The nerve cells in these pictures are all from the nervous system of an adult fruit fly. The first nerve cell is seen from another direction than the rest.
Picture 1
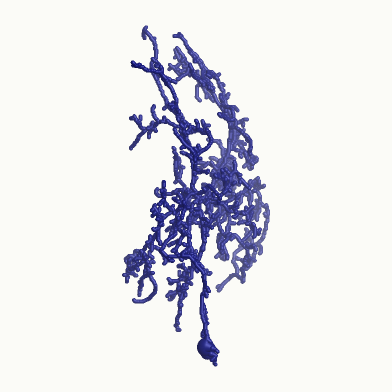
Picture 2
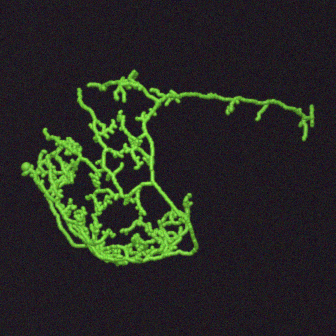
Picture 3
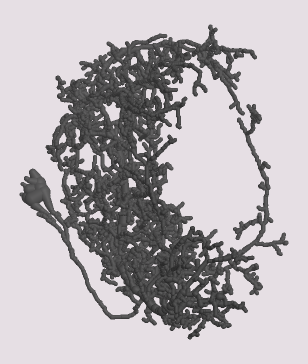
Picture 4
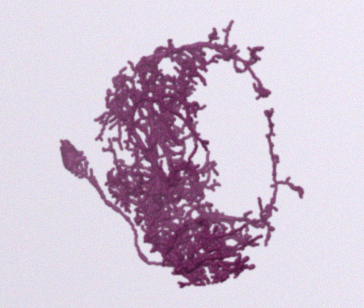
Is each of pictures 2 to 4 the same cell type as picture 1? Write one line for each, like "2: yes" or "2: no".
2: no
3: yes
4: yes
